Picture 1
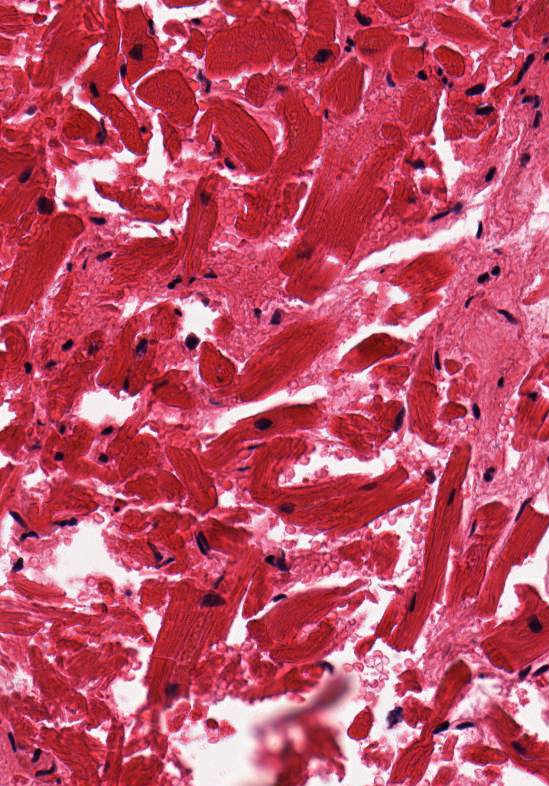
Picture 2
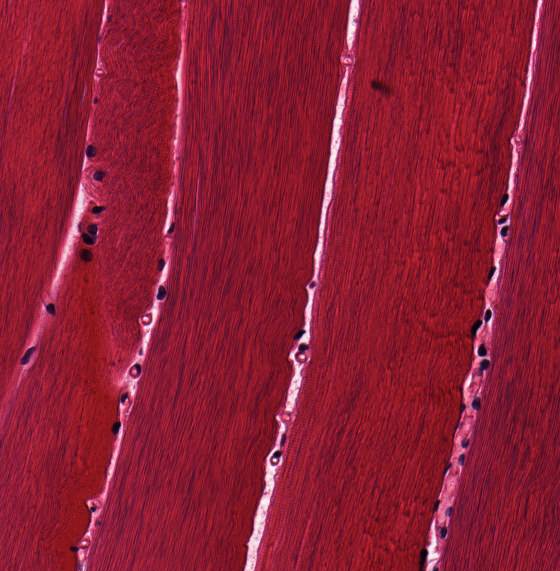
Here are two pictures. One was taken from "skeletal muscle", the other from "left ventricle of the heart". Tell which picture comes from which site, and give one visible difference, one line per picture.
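Picture 1 shows tissue from the left ventricle of the heart. Several fibres hold a single oval dark nucleus lying in the centre of the fibre.
Picture 2 shows tissue from the skeletal muscle. The dark nuclei lie at the edges of the fibres rather than in their centres.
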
